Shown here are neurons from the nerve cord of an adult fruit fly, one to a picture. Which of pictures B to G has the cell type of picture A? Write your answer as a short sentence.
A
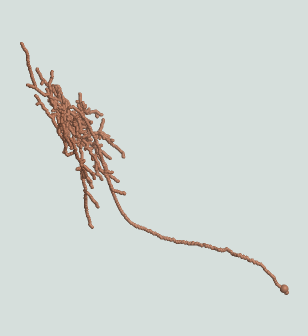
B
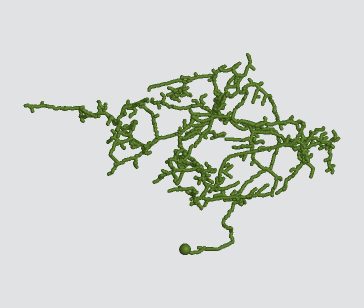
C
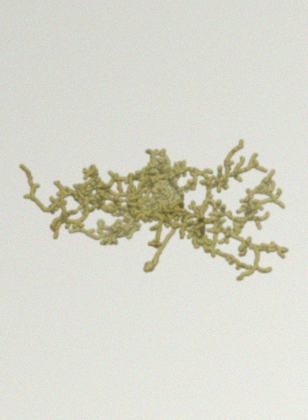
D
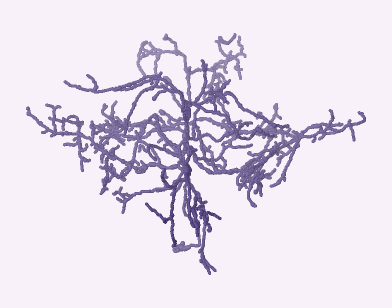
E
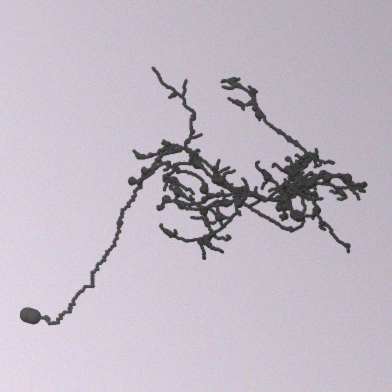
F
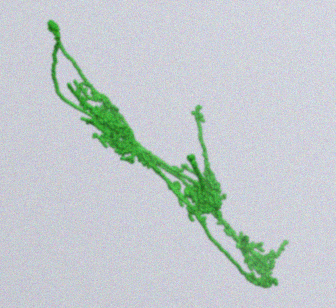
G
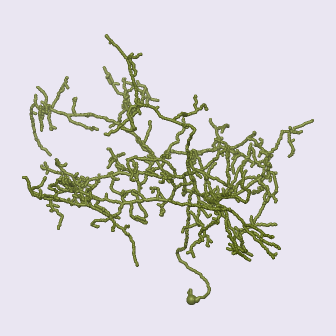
Picture E is of the same cell type.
